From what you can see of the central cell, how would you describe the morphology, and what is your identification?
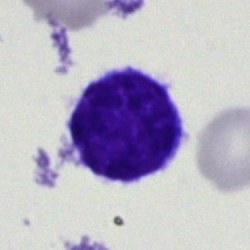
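Nucleus fills nearly whole cell; no clear rim of cytoplasm around it. Chromatin dense and clumped, with darker patches. Whole cell stains deep violet-blue. Edge shows a few tiny blunt bumps. Lymphocyte.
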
